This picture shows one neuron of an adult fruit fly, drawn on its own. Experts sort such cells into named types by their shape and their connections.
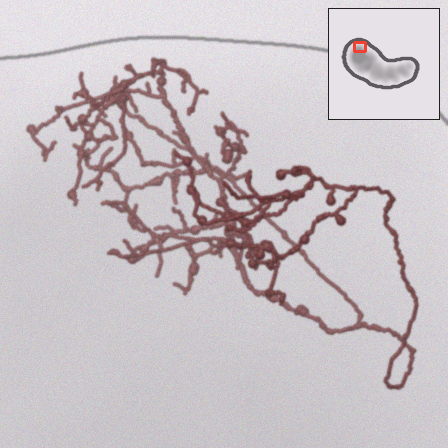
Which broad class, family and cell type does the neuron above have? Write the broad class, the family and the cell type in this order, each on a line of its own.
central-brain intrinsic neuron
hemilineage LHp3
LHPV5h2_a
